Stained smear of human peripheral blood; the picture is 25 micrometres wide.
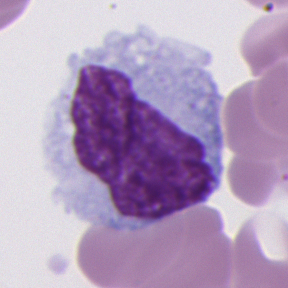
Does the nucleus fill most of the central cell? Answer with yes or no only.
No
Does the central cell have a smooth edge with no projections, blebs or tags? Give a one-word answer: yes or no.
No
